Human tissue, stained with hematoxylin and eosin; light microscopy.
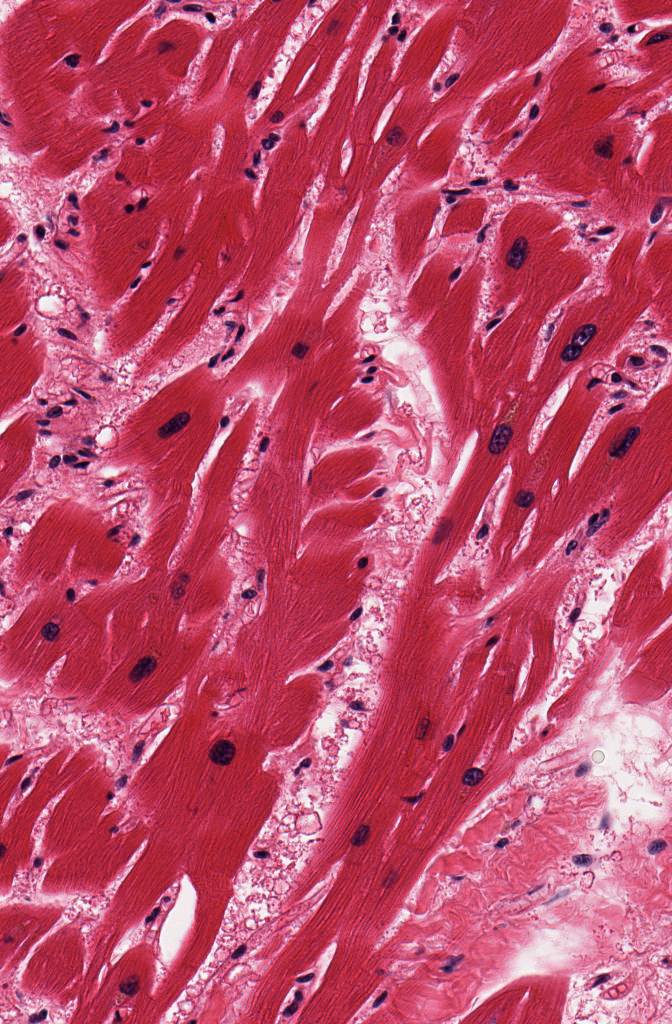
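Left ventricle of the heart, checked point by point: the muscle fibres branch and join their neighbours. Small, dark, elongated nuclei are numerous in the spaces between the fibres, and no fat cells appear in the field.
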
